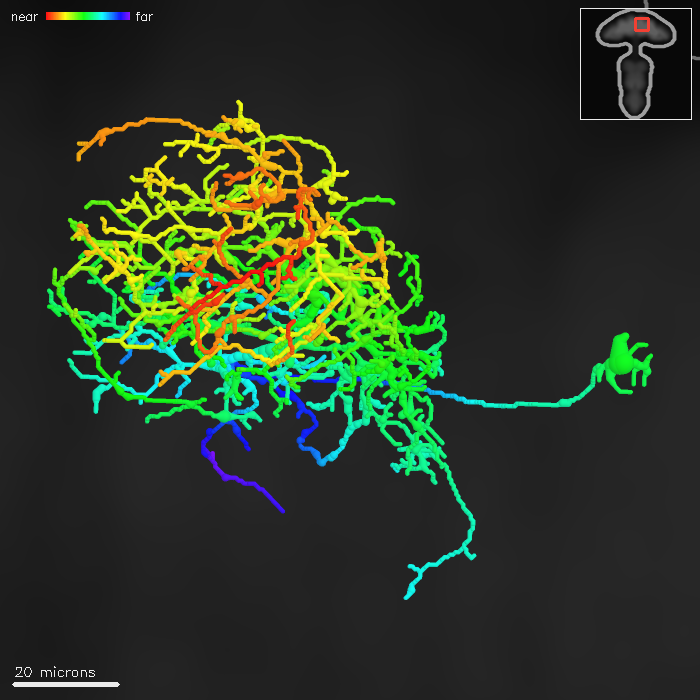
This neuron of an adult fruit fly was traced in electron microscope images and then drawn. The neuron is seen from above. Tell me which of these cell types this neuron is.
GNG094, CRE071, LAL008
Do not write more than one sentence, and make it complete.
It is the cell type GNG094 to which this neuron belongs.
